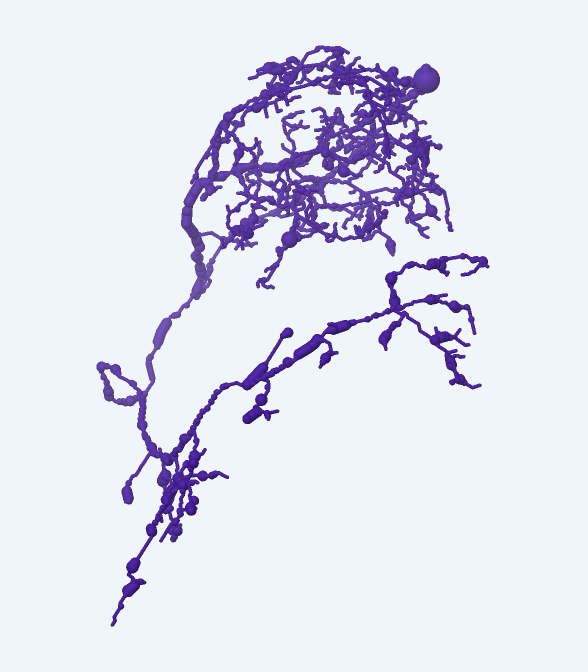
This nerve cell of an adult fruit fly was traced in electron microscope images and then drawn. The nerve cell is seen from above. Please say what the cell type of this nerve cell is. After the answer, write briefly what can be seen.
Its cell type is LHPV2h1. It is a central-brain intrinsic neuron. The cell body is at the upper right of the picture. As drawn here it is taller than it is wide.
